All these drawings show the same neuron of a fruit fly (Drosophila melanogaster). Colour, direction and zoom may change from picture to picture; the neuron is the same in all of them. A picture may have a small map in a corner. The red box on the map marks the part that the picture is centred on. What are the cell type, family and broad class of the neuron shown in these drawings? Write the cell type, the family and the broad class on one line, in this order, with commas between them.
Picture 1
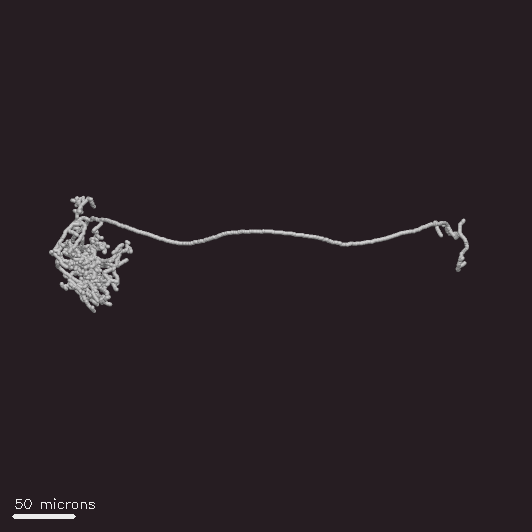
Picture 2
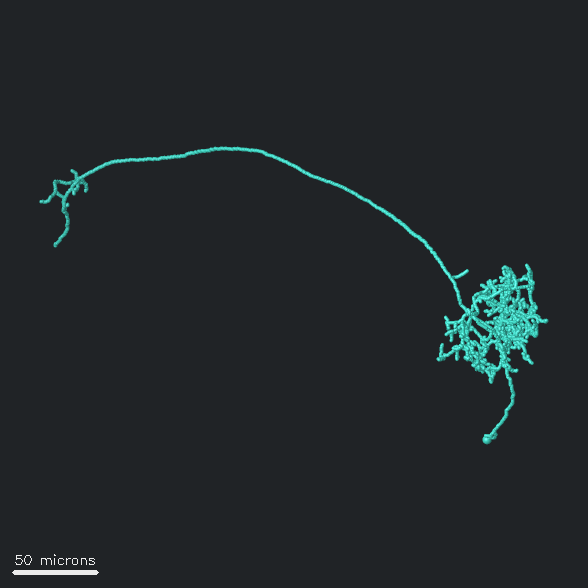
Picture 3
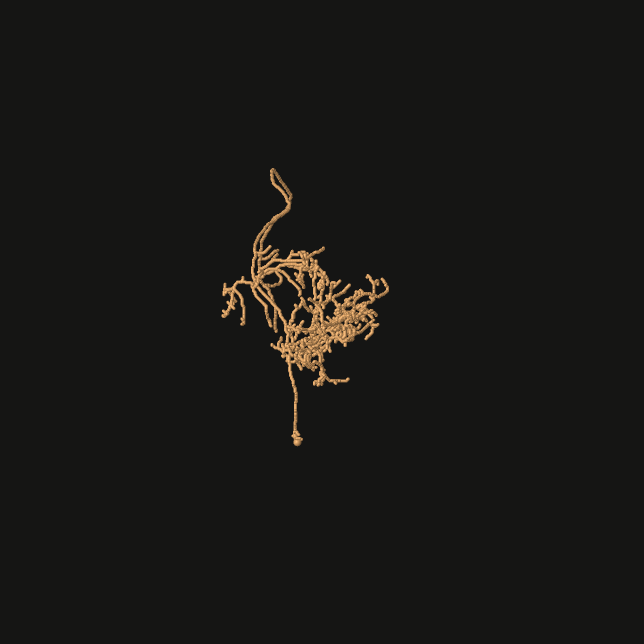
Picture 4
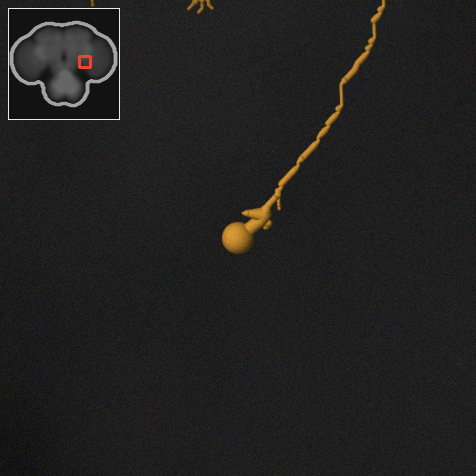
CB1973, hemilineage VLPl&p1_lateral, central-brain intrinsic neuron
